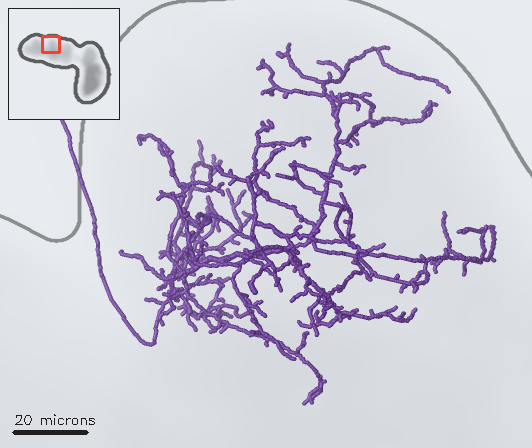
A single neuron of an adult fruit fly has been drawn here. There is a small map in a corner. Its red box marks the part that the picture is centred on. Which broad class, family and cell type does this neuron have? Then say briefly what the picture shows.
Its broad class is nerve-cord intrinsic neuron. Its family is hemilineage 03A. Its cell type is IN03A047. It lies in the nerve cord. By the scale bar it is about 130 microns wide in this view.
